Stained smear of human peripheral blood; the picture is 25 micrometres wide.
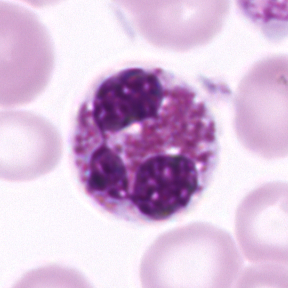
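Eosinophil measuring about 13 micrometres across, central cell. Nuclear lobes: one at top, two along bottom. Chromatin dark purple, coarsely clumped. Cytoplasm packed with coarse reddish-pink granules.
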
